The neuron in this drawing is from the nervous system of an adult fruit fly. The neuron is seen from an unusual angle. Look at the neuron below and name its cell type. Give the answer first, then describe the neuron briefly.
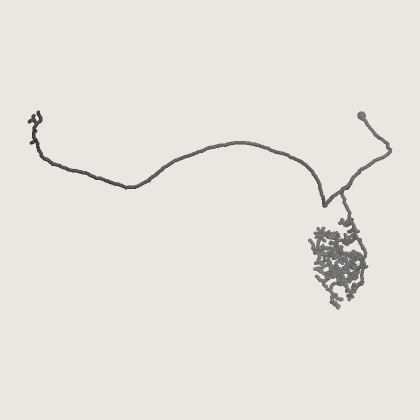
Its cell type is MeVP6. This is a visual projection neuron. The cell body can be seen at the upper right of the picture. As drawn here it is wider than it is tall.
